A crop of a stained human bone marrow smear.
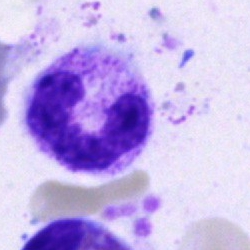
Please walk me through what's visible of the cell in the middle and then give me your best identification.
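Start with the nucleus: it is horseshoe-shaped, its concave side facing upward. Its chromatin is coarse, clumped and dark purple. Now the cytoplasm, which is pale lilac-pink rather than blue, with fine purple granules scattered through it, easiest to see in the upper part inside the curve of the nucleus. This cell is a band neutrophil.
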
